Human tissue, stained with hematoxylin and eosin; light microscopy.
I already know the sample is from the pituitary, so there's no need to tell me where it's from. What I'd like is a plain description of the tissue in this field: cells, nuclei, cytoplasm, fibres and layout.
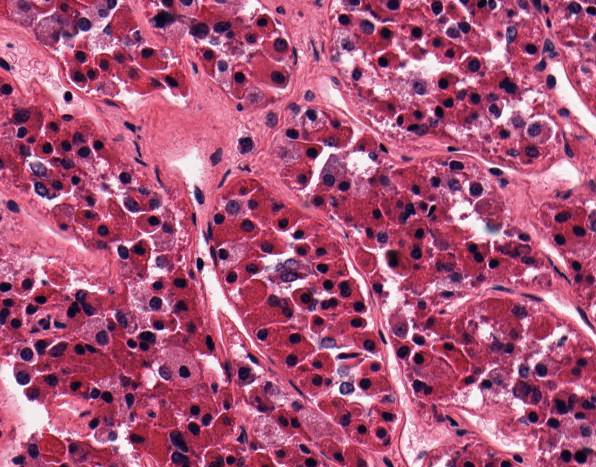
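Solid nests and cords of cells are separated by thin fibrous septa crossing the field. Most cells have abundant, intensely eosinophilic, deep red cytoplasm. Their nuclei are mostly single, round and darkly stained. The septa consist of pale pink collagen holding thin, dark spindle-shaped nuclei.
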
